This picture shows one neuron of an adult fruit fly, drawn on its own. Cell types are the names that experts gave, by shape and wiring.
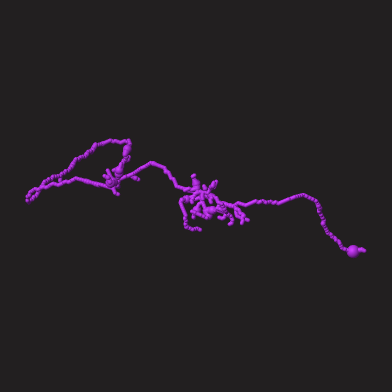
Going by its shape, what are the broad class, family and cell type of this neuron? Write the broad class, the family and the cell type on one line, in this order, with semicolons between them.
optic-lobe intrinsic neuron; Tm; Tm20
